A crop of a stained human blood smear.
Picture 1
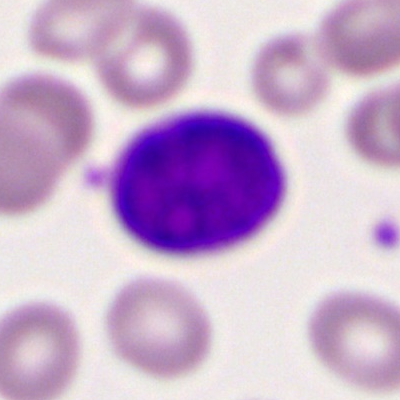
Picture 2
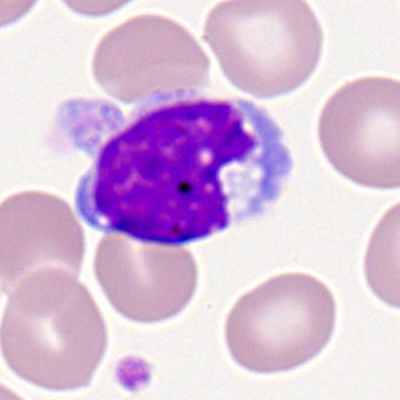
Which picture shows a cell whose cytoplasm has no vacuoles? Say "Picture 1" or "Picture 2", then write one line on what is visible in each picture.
Picture 1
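Picture 1: No clear vacuoles are visible in the cell.
Picture 2: Clear vacuoles cluster in the cytoplasm beside the notch on the right.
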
